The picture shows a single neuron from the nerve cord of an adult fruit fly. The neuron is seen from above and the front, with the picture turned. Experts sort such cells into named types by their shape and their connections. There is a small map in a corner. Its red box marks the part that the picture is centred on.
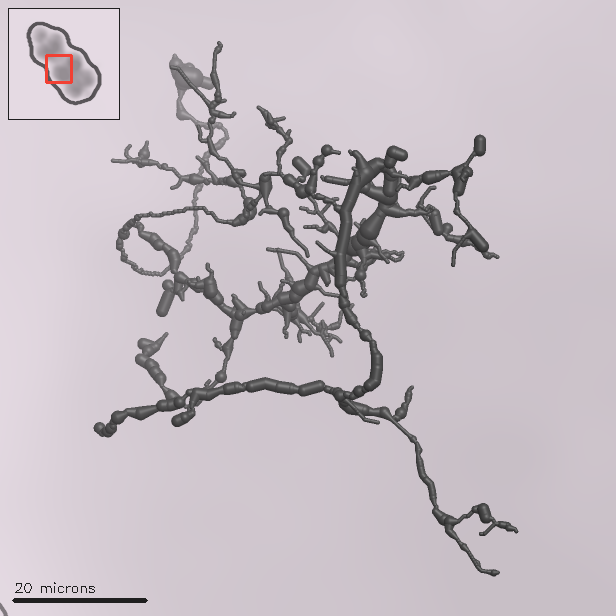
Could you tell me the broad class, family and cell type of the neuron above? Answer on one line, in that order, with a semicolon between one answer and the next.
nerve-cord intrinsic neuron; hemilineage 03B; IN03B069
